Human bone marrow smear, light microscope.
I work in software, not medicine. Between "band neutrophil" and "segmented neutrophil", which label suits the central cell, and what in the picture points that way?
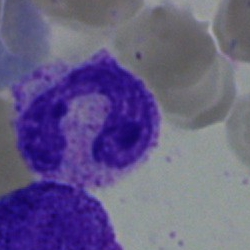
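Band neutrophil rather than segmented neutrophil. First, the nucleus: a thick curved band around a pale central area, like a ring or horseshoe. Second, the chromatin: dark purple, coarsely clumped. Third, the cytoplasm: pale pinkish-lilac inside the curve and at the left edge, dotted with fine pink-purple granules.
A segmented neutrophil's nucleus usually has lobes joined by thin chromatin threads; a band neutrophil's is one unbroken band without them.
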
